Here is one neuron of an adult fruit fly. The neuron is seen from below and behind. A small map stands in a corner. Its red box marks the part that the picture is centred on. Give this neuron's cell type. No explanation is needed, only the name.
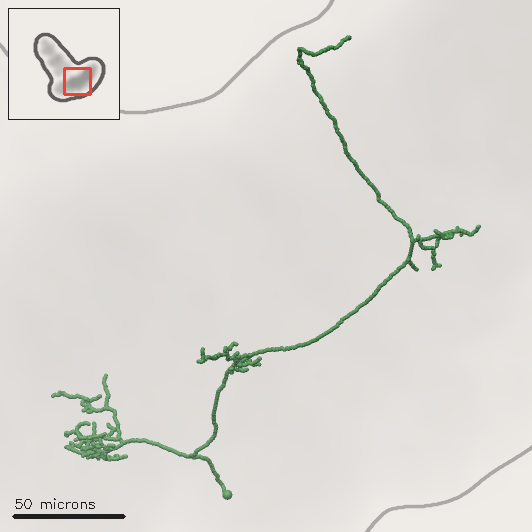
AOTU039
